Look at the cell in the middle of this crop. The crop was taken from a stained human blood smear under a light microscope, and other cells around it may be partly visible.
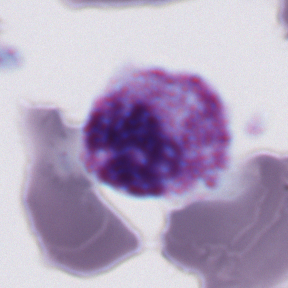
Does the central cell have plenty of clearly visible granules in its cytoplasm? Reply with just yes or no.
Yes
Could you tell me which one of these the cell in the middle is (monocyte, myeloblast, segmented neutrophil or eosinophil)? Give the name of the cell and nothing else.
segmented neutrophil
